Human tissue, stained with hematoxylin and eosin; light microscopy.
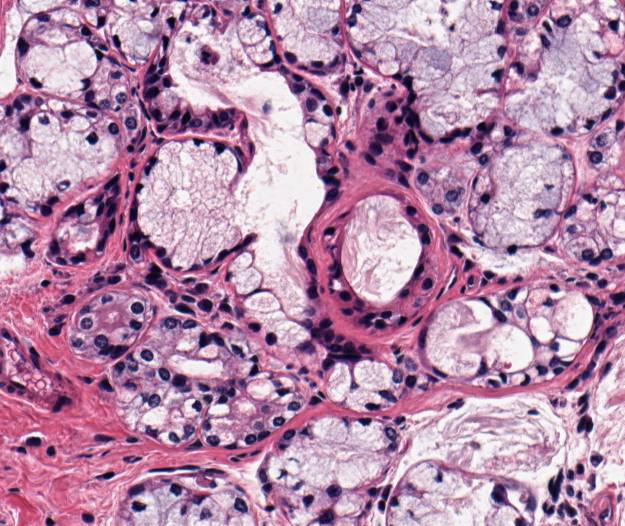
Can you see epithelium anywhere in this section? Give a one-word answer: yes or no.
Yes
